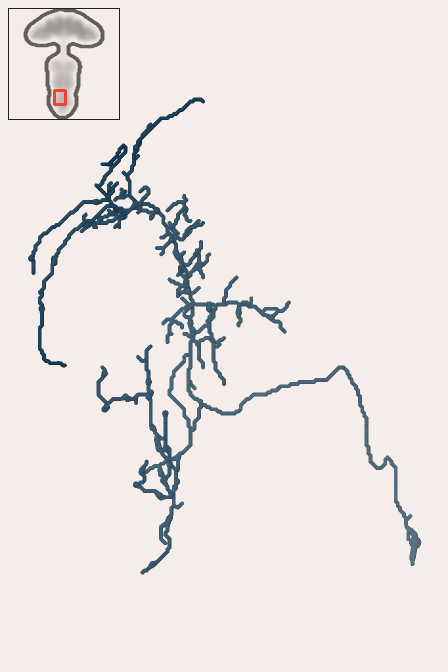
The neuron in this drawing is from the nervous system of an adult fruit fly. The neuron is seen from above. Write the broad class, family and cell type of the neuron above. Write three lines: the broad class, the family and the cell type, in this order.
nerve-cord intrinsic neuron
hemilineage 14A
IN14A039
